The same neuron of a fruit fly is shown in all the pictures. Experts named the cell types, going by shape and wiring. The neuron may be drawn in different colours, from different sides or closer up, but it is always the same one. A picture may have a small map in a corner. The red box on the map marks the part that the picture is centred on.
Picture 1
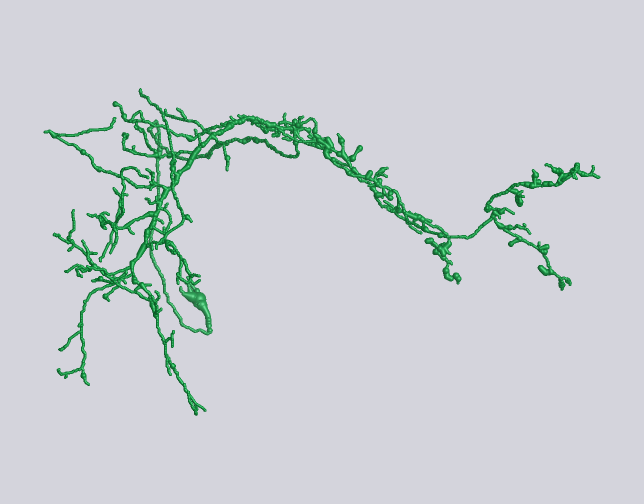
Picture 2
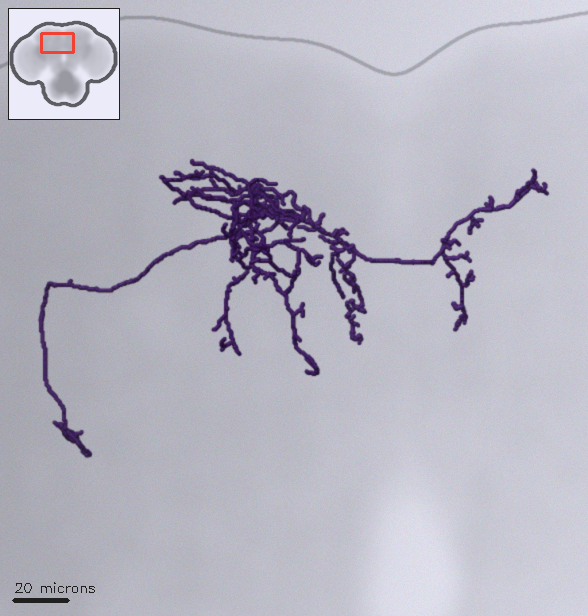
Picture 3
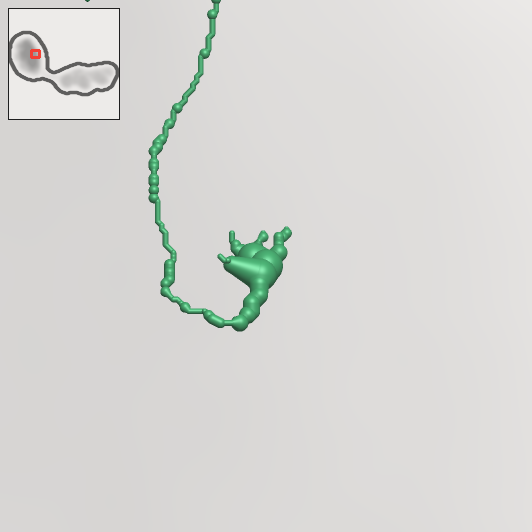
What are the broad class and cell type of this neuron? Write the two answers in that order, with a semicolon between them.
central-brain intrinsic neuron; ATL012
